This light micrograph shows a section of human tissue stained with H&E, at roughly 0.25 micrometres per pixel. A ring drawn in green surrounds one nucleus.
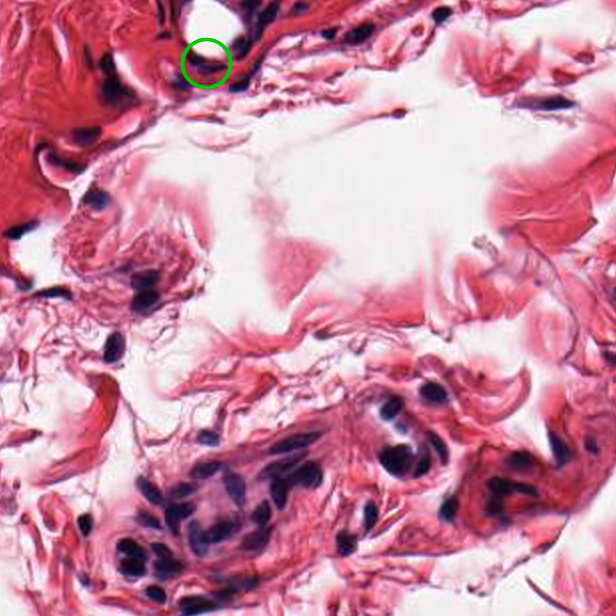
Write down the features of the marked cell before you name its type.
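The nucleus is flattened and curved, stained dark and evenly throughout. The nucleus lies pressed against the edge of a small round empty lumen, bending along its curve. Hardly any cytoplasm can be made out; the cell forms only a thin rim around the lumen. This small vessel lies embedded in densely packed pink fibres. The marked nucleus belongs to an endothelial cell.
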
